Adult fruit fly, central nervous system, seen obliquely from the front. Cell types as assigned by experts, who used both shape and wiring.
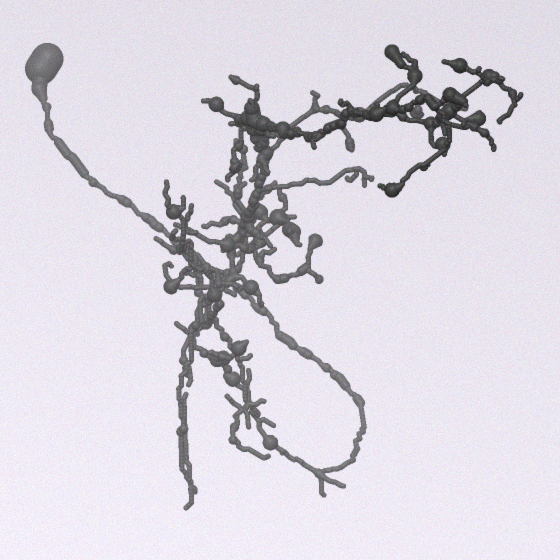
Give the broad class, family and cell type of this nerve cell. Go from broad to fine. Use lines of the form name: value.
broad class: central-brain intrinsic neuron
family: hemilineage VPNp&v1_posterior
cell type: CB2151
